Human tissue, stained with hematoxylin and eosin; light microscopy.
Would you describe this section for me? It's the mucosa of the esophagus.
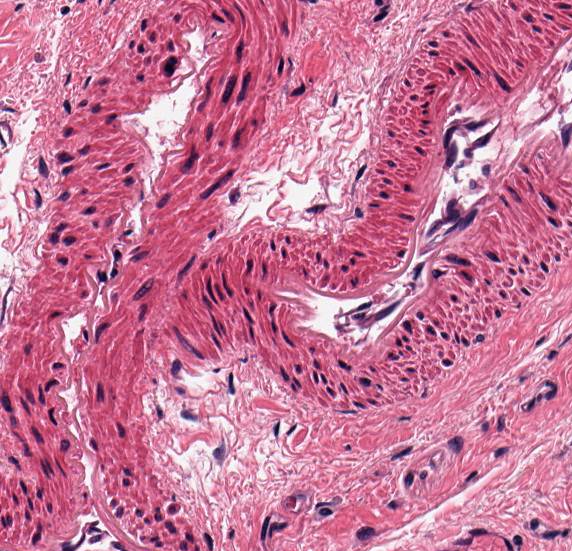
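The section consists of curving smooth muscle bands separated by paler loose connective tissue. Where the muscle cells lie lengthwise, their nuclei are elongated and cigar-shaped with blunt ends. Across the right half, one curving band shows many round to oval nuclei, as if its cells were cut across. Cytoplasm is deeply eosinophilic, pink and finely fibrillar.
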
